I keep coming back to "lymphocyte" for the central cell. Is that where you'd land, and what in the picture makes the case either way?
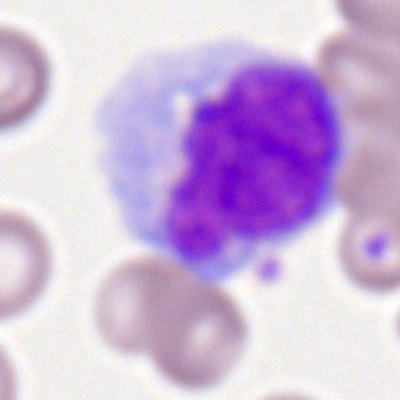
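The folded, indented outline of the nucleus and the broad area of cytoplasm on its left side decide the question. The cell is a monocyte, not a lymphocyte.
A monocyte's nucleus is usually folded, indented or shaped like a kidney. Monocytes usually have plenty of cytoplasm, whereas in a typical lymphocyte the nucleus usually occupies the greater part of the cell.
Both features therefore favour monocyte and argue against lymphocyte. The outline of the cell is irregular rather than smoothly round. The cytoplasm is pale grey-blue and shows no granules.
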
